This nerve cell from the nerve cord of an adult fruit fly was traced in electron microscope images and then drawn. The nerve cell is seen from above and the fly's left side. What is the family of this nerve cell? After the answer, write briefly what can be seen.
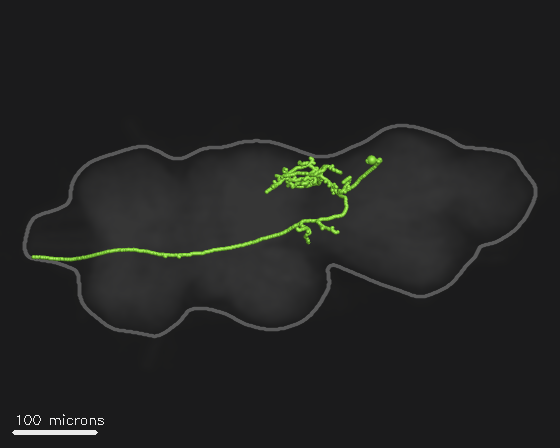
Its family is hemilineage 19B. Its broad class is ascending neuron. By the scale bar it is about 450 microns wide in this view. In this view it is more than twice as wide as it is tall.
